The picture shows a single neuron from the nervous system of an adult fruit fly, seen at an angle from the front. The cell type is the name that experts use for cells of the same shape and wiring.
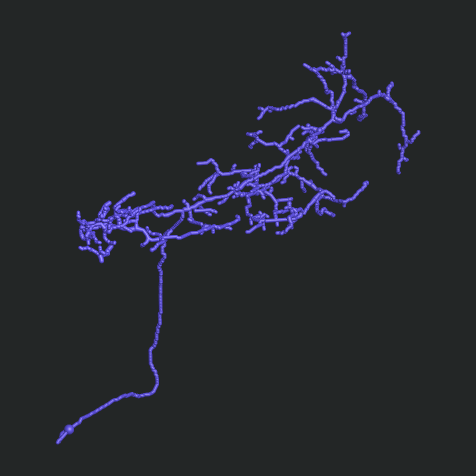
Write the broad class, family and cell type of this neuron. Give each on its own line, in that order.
nerve-cord intrinsic neuron
hemilineage 16B
IN16B071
